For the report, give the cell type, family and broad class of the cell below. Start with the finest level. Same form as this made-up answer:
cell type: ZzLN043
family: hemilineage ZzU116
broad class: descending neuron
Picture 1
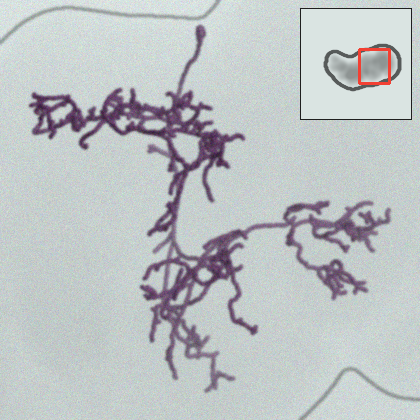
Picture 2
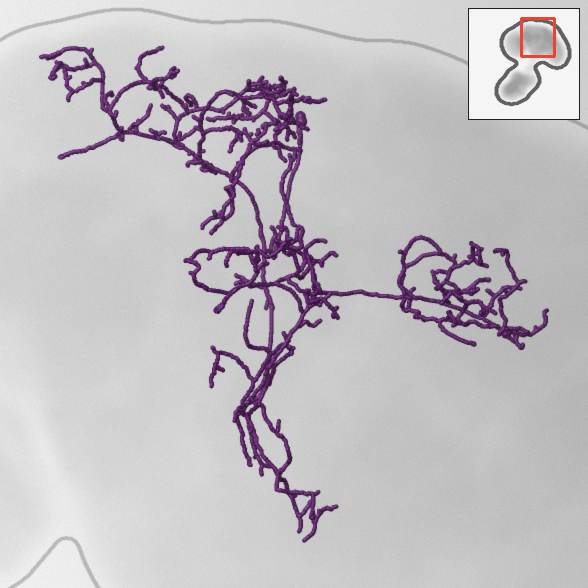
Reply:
cell type: ALIN1
family: ALIN
broad class: central-brain intrinsic neuron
